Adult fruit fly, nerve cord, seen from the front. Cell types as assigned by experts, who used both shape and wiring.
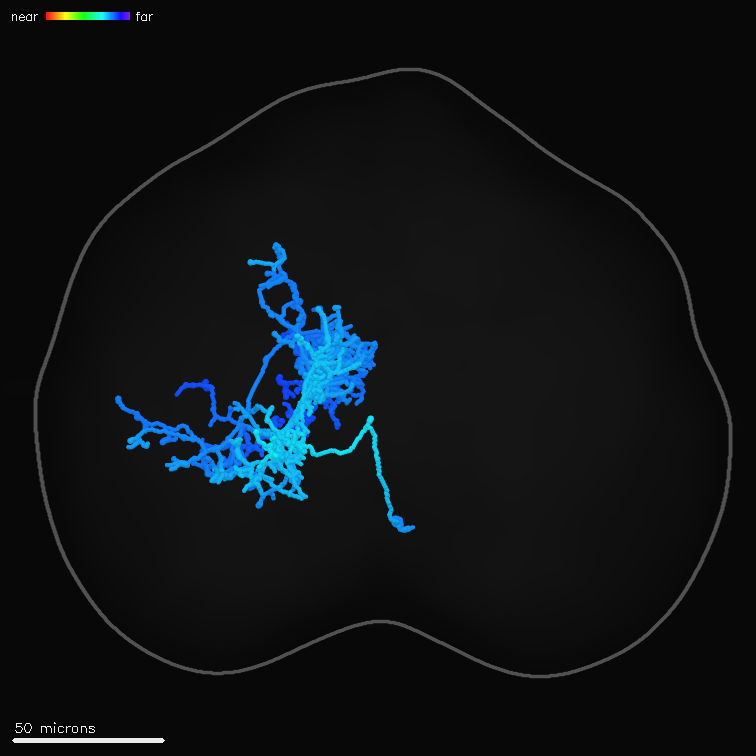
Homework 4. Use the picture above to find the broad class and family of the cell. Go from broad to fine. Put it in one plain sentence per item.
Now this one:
A sensory neuron entering the nerve cord of class mechanosensory proprioceptive.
